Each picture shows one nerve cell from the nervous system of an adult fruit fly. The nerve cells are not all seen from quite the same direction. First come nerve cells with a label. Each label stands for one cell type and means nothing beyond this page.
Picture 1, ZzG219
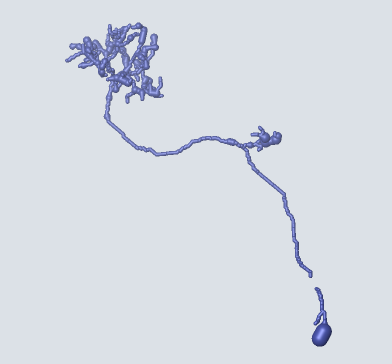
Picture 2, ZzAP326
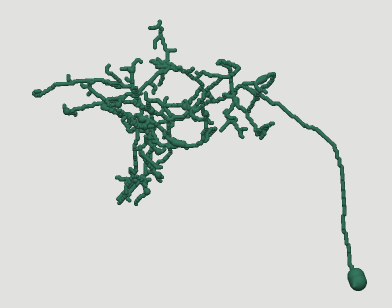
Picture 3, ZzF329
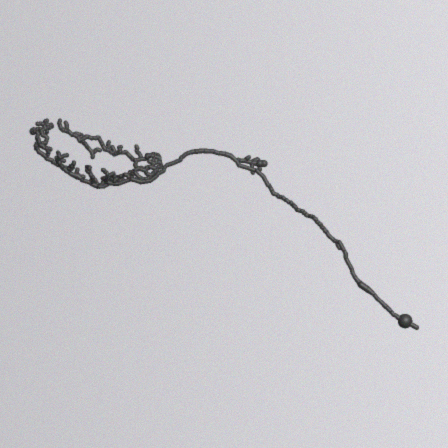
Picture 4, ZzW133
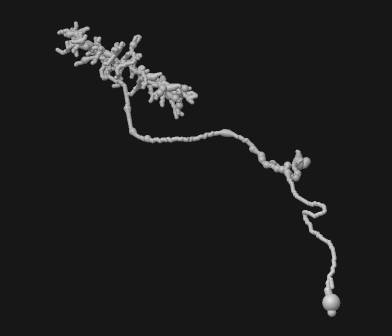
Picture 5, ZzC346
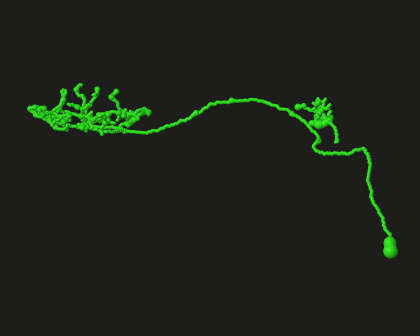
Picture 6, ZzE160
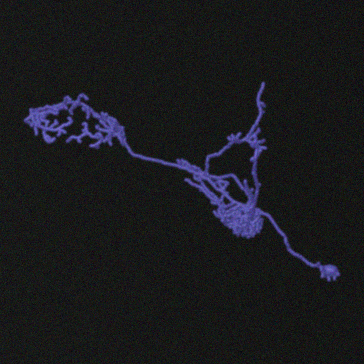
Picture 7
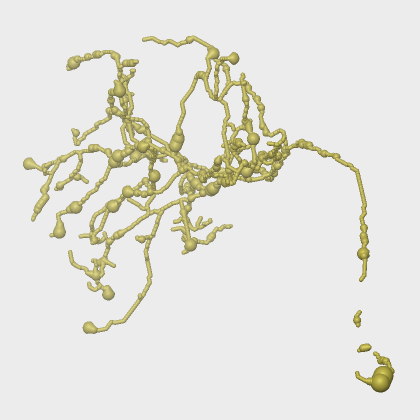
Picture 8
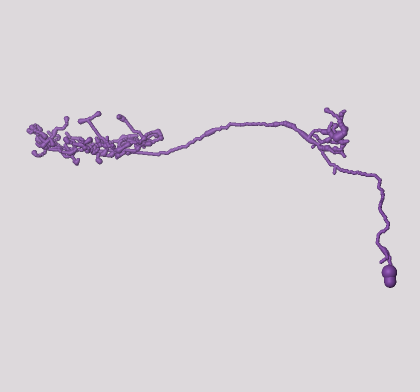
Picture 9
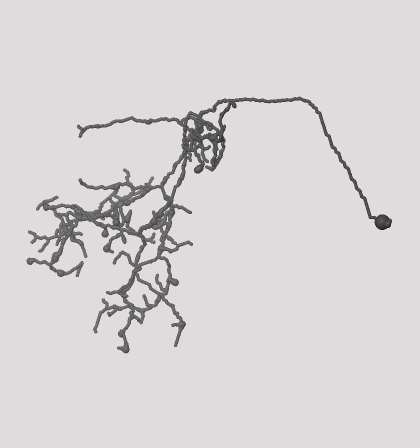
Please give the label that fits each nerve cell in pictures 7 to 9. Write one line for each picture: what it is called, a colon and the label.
7: ZzAP326
8: ZzC346
9: ZzAP326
